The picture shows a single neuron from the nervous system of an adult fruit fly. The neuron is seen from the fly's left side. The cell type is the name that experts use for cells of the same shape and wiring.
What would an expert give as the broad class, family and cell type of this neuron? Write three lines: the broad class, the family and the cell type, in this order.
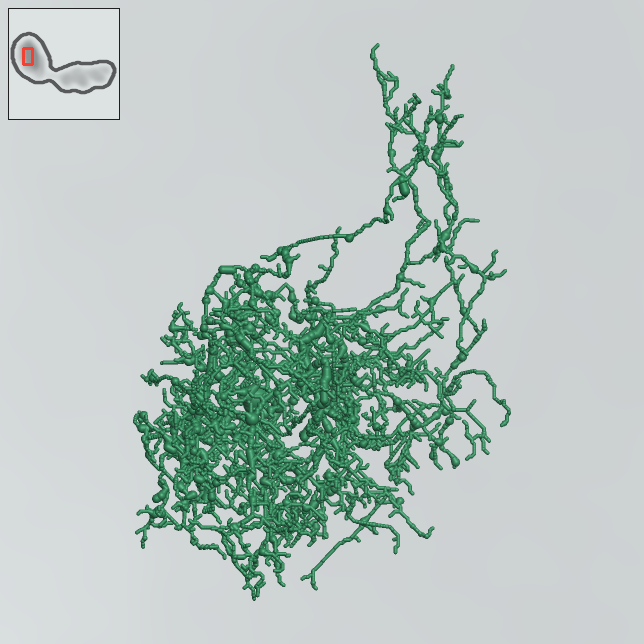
central-brain intrinsic neuron
hemilineage VLPl2_medial
AVLP163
